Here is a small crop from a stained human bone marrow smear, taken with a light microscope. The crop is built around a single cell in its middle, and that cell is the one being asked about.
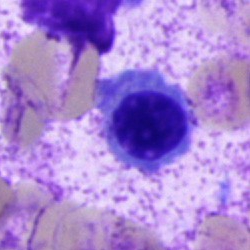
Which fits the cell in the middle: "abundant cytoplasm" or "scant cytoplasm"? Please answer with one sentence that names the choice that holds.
The cell's cytoplasm is limited to a narrow rim.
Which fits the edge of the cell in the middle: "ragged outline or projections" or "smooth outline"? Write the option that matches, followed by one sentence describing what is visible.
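Ragged outline or projections. The cell outline is irregular, with small blunt bulges of cytoplasm along its edge.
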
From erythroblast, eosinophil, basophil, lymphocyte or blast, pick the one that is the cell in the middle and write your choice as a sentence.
The identification for the central cell is an erythroblast.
